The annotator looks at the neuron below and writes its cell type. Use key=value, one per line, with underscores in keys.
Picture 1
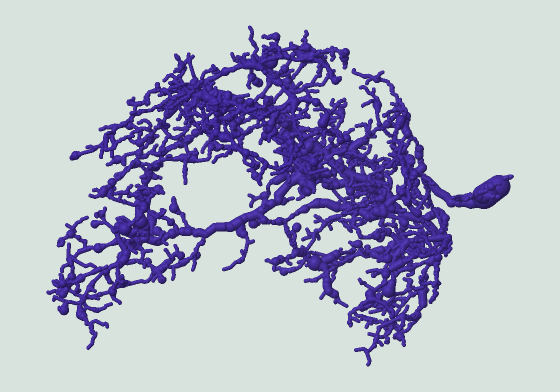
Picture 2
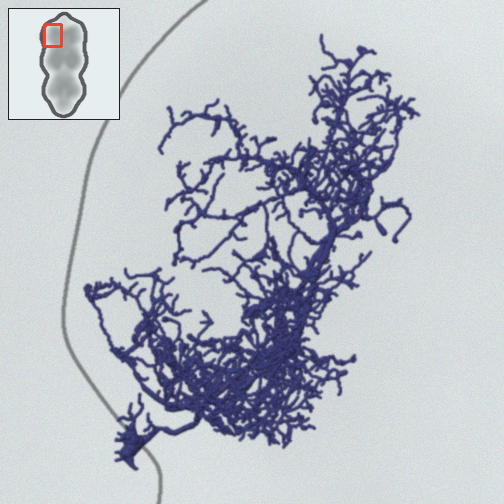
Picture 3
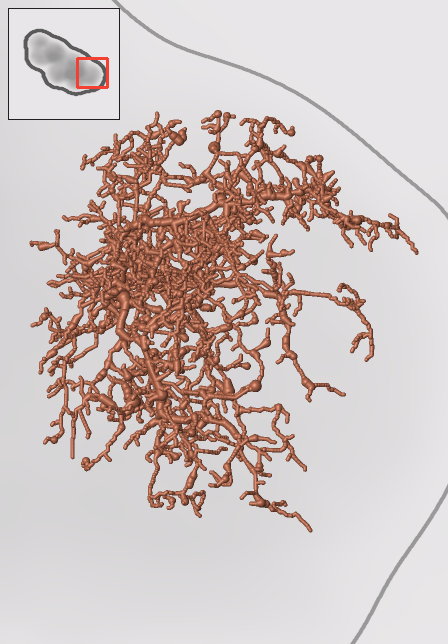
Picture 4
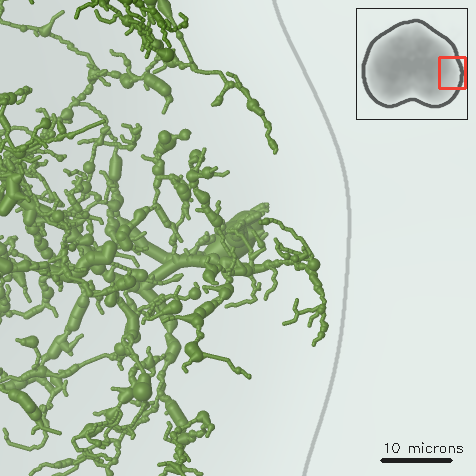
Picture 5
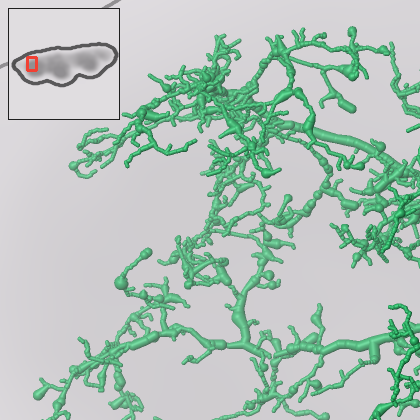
cell_type=IN21A007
